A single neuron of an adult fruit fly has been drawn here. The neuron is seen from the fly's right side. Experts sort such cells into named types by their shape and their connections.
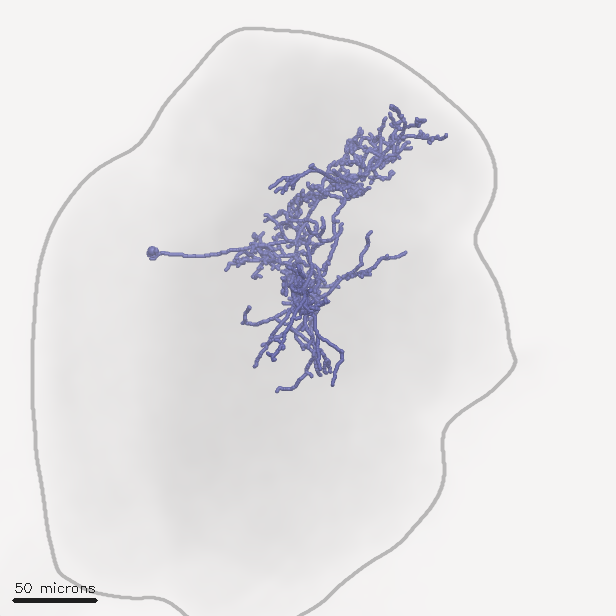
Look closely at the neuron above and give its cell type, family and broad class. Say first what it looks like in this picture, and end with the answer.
The cell body is on the left of the picture. By the scale bar it is about 180 microns wide in this view. Its cell type is SIP126m_b. The family is hemilineage DL1_ventral. Its broad class is central-brain intrinsic neuron.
